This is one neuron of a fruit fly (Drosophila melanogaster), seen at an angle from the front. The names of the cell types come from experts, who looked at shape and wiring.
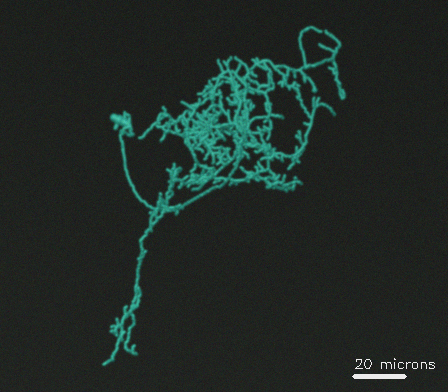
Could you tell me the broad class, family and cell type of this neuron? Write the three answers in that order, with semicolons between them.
nerve-cord intrinsic neuron; hemilineage 14A; IN14A020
